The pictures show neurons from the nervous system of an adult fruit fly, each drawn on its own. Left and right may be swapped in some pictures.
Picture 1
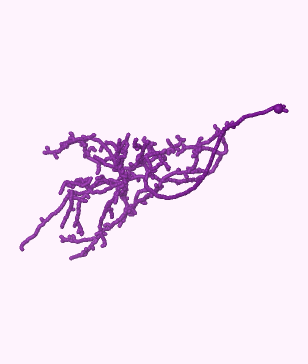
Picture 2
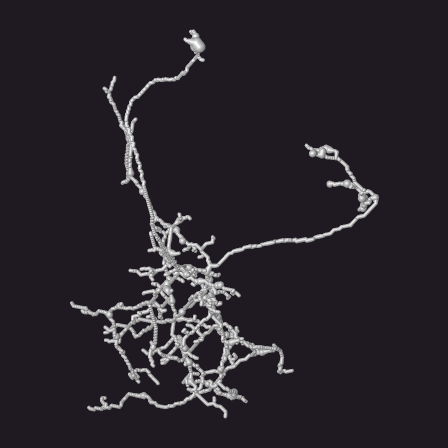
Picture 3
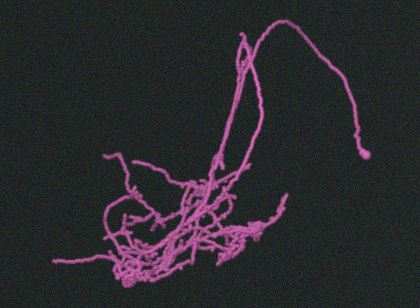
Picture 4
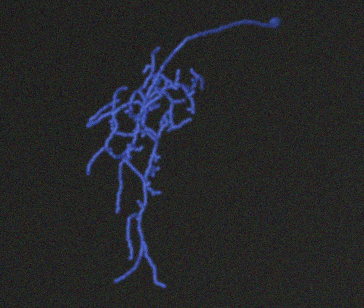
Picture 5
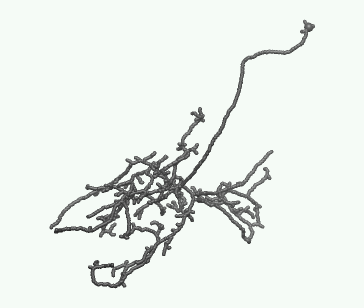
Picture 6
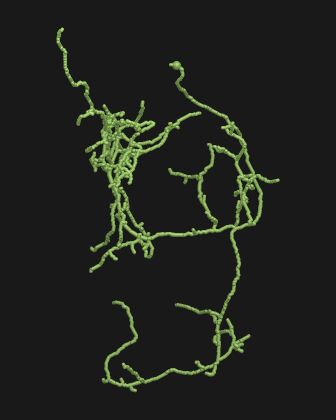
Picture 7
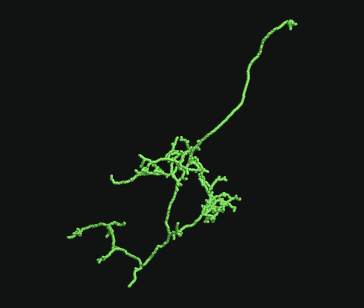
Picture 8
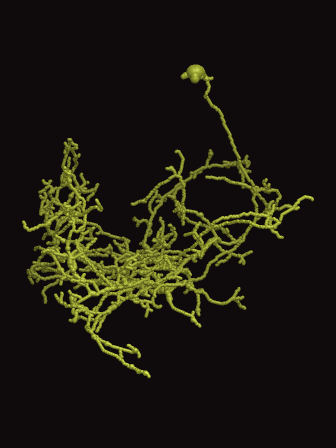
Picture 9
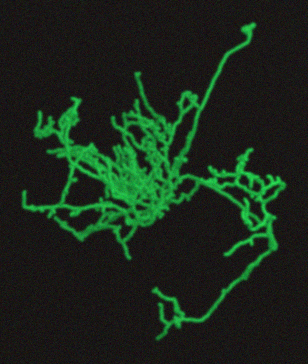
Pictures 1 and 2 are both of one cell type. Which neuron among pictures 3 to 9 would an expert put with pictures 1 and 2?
5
